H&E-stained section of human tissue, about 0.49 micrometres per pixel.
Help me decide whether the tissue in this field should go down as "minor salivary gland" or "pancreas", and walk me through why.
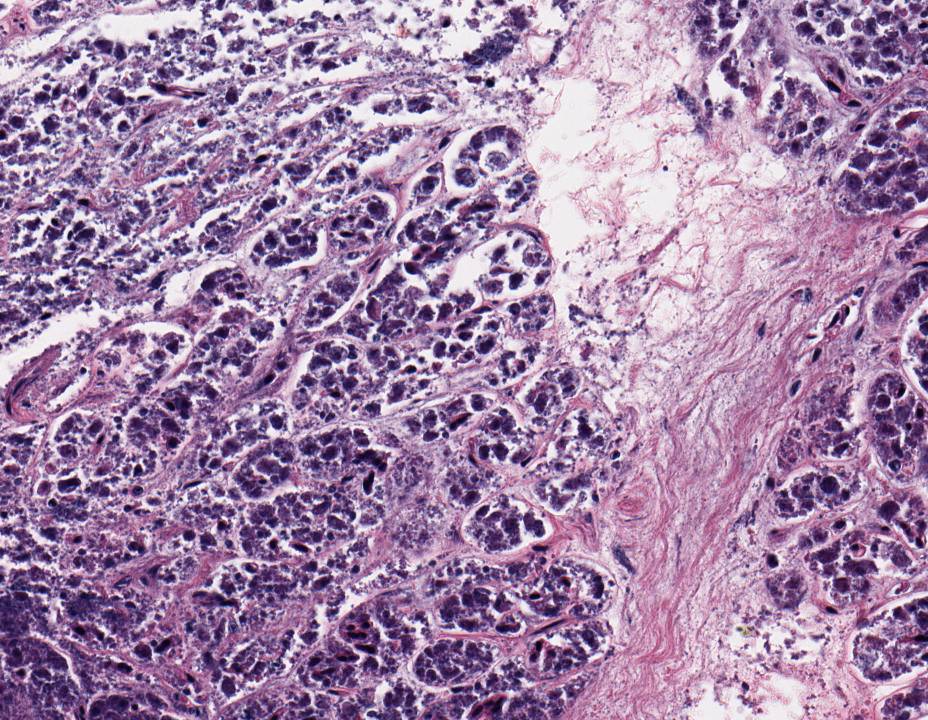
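This is pancreas. Rounded nests separated by thin pink septa fill the left two-thirds of the field; their cell clusters stain dark purple and look coarsely granular.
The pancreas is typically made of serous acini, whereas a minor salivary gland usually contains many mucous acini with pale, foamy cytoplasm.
Dark, granular clusters like these, rather than pale, foamy ones, set the tissue apart from a minor salivary gland. Clear clefts separate many clusters from the septa.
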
